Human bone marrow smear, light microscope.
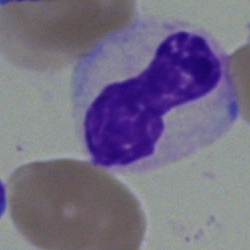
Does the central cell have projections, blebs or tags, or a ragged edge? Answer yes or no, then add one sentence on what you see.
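No. The cell has a roughly round, smooth outline.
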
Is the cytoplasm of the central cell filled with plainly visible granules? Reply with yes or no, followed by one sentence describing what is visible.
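No. No granules are visible in the cytoplasm.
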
